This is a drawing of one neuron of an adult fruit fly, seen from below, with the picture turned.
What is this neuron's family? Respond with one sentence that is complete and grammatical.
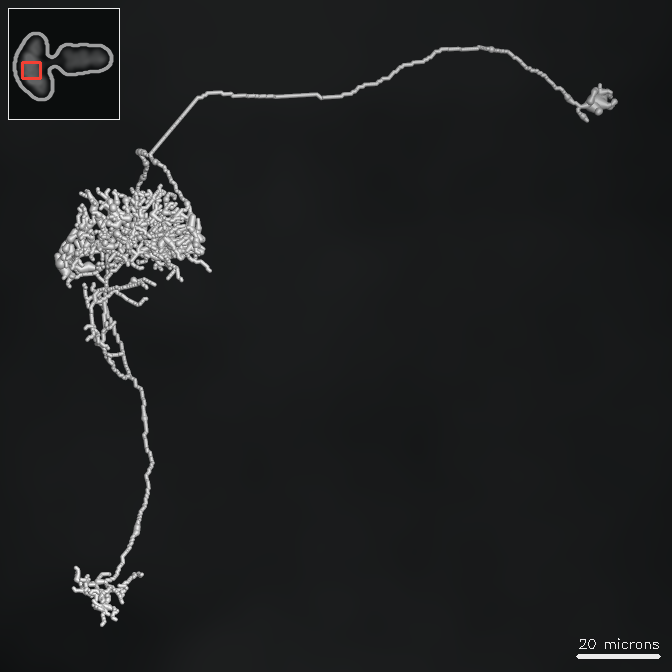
By its family, the neuron is class CX.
